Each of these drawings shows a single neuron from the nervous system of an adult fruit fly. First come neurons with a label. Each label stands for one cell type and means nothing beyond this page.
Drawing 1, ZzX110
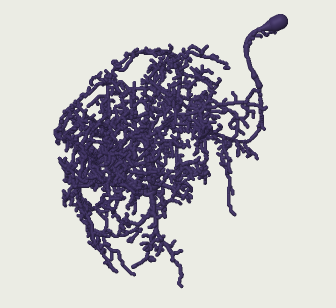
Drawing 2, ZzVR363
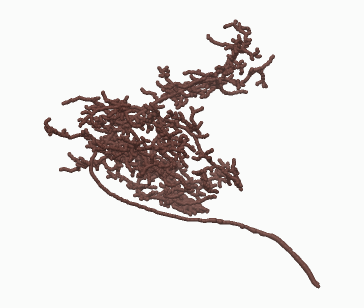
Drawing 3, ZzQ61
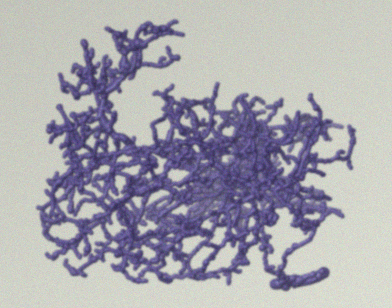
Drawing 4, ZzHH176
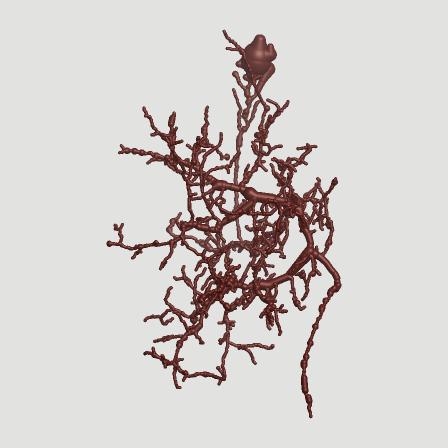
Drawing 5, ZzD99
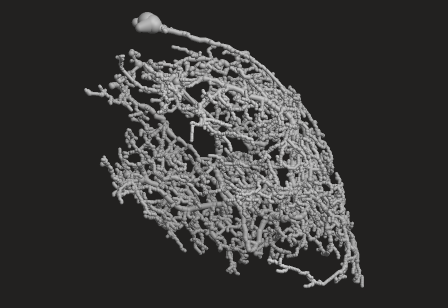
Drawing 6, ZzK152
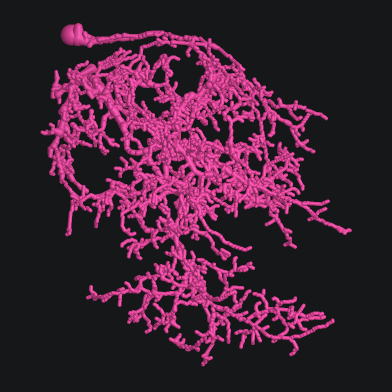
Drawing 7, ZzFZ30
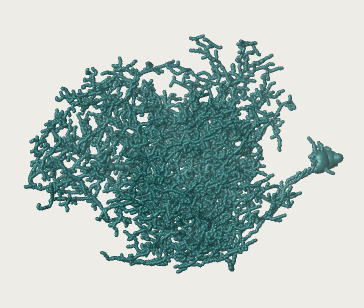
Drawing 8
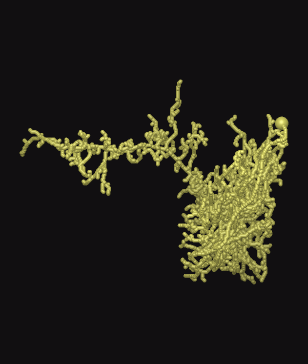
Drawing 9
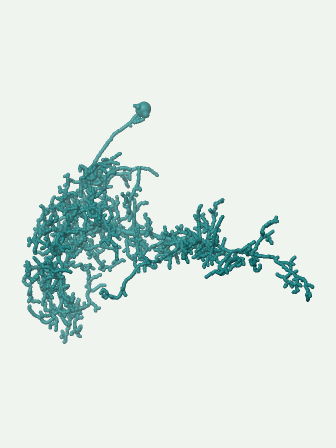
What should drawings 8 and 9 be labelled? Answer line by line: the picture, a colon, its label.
8: ZzQ61
9: ZzQ61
